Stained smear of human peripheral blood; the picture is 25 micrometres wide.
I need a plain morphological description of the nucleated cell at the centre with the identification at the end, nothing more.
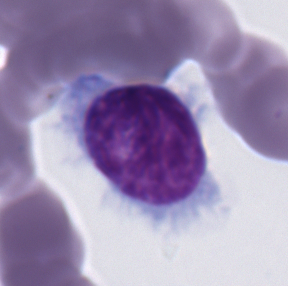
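Looking at the central cell, the chromatin is dark purple, with a fine streaky texture. There is only scant cytoplasm for the size of the nucleus, and it is pale blue. Fine hair-like projections fringe the edge, plainest along the lower border. This is a hairy cell.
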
